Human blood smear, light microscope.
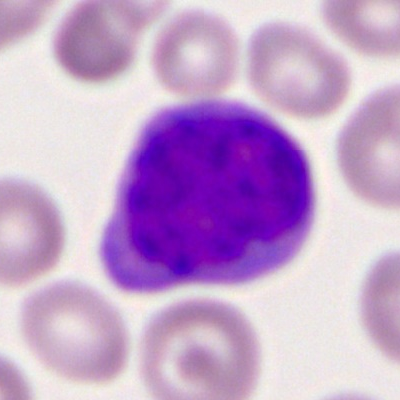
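Myeloblast, the central cell in a stained human blood smear. Scant cytoplasm forms only a thin rim around most of the nucleus and is widest at the lower left. The chromatin is deep purple with scattered darker specks. No distinct granules are seen in the cytoplasm.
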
